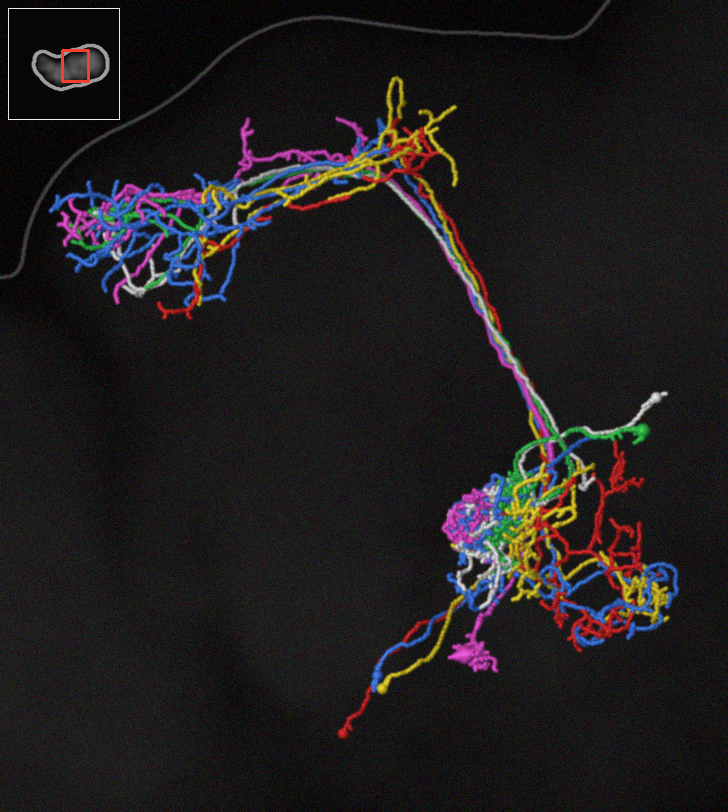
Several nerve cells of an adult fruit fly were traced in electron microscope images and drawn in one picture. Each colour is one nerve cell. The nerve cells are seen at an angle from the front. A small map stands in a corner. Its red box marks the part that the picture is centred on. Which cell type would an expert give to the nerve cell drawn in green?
DL2v_adPN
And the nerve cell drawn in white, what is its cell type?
M_adPNm8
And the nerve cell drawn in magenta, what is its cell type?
DP1l_adPN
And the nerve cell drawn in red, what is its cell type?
M_lvPNm31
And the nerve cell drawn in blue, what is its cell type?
M_lvPNm39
